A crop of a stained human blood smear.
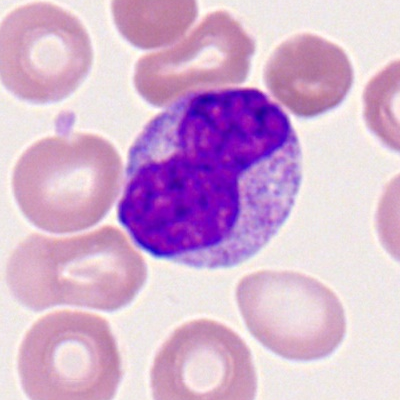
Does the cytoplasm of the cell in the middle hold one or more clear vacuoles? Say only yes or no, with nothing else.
No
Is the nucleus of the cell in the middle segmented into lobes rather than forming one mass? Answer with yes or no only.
Yes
